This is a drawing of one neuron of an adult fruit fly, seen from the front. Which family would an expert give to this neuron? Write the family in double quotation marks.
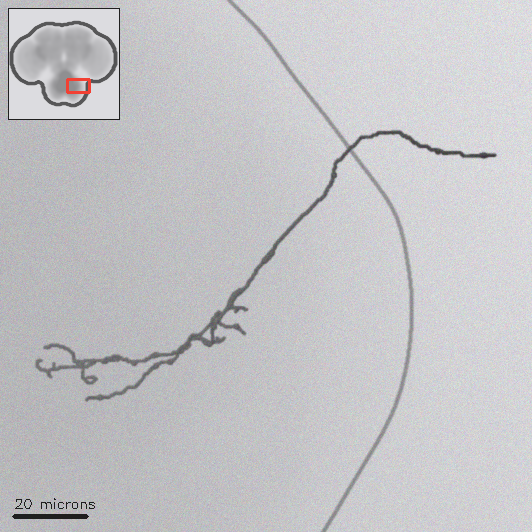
"class gustatory"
